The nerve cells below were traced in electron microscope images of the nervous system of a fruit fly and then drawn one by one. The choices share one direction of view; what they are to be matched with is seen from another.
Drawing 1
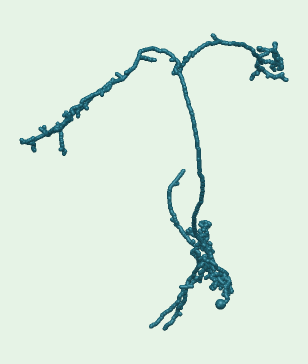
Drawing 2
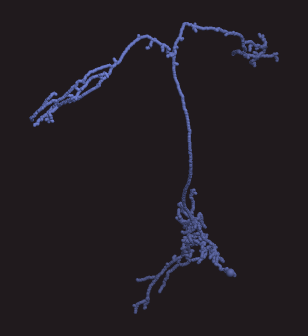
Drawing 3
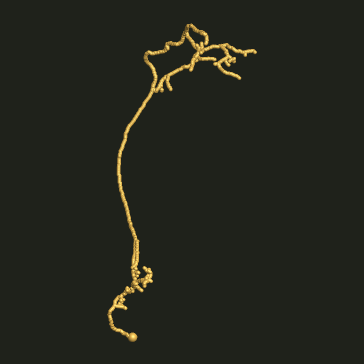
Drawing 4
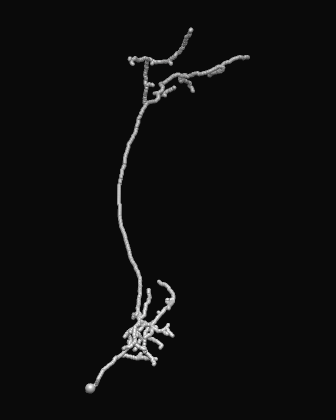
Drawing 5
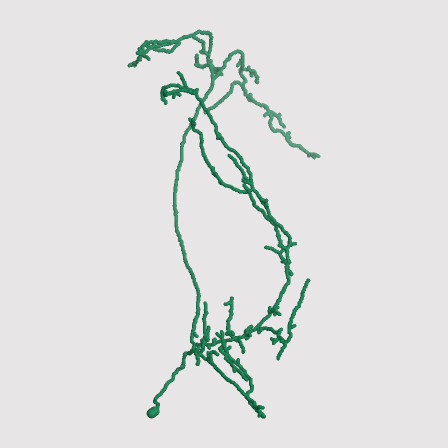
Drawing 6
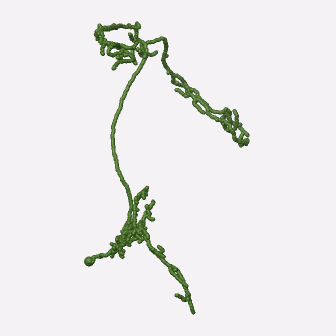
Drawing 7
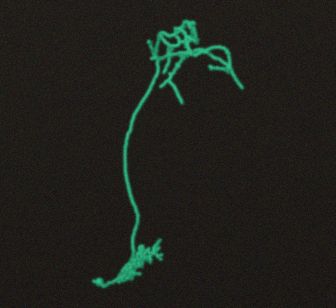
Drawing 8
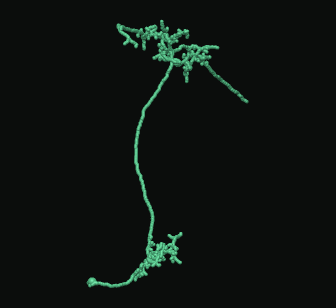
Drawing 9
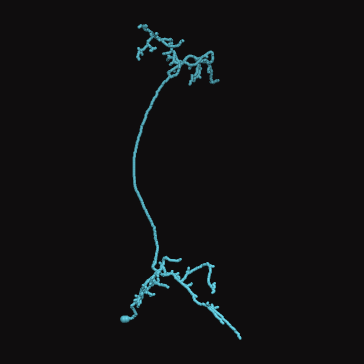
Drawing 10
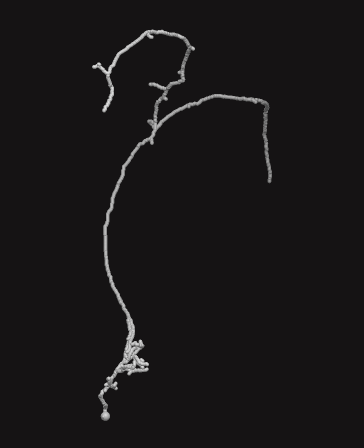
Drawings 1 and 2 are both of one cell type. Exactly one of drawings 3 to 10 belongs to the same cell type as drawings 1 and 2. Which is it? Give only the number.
6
